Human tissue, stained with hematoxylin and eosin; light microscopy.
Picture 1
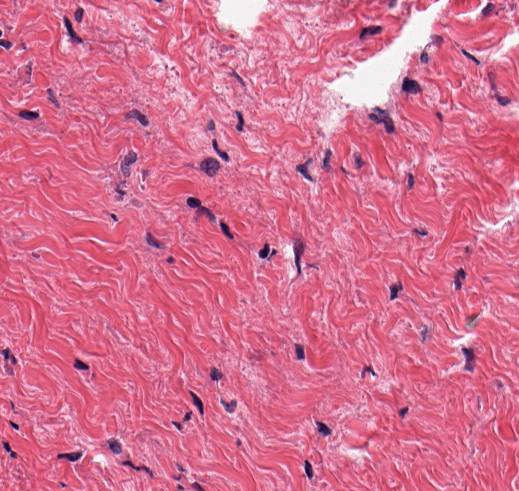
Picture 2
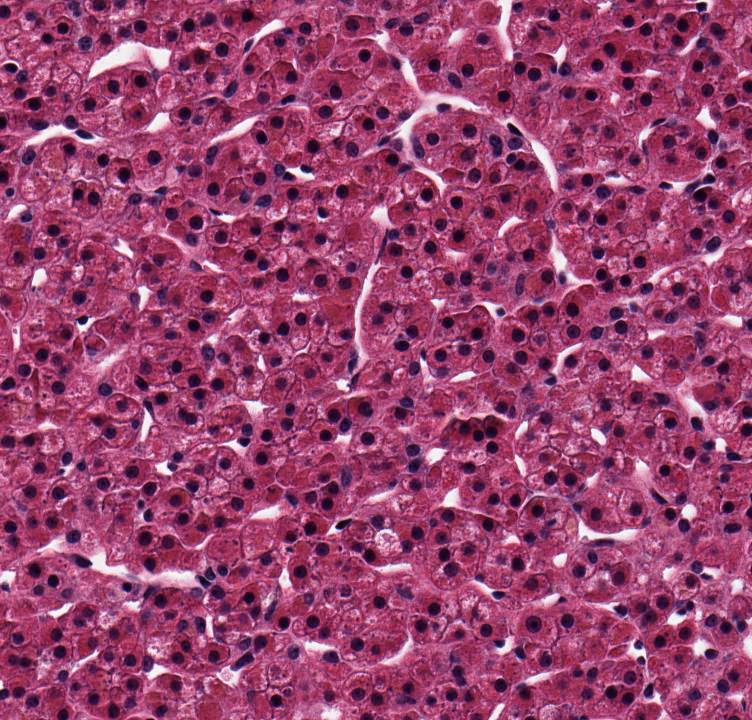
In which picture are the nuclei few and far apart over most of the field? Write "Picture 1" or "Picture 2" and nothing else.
Picture 1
